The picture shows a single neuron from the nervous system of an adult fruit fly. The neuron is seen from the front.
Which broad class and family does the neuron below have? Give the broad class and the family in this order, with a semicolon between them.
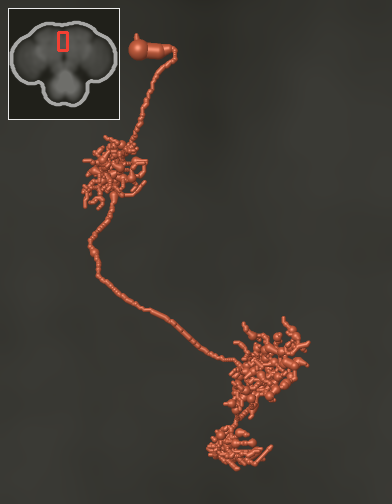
central-brain intrinsic neuron; class CX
